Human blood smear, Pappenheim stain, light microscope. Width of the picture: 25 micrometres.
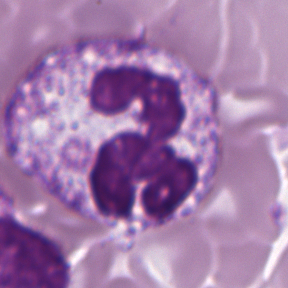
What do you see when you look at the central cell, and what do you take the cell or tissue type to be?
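A roughly round outline bounds the central cell. The nucleus sits toward the right side of the cell and shows no visible nucleoli. Fine lilac granules fill the cytoplasm. The cell is a segmented neutrophil.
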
